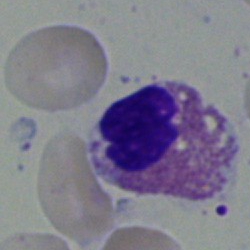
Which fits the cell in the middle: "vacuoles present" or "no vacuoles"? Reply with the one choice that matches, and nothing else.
Vacuoles present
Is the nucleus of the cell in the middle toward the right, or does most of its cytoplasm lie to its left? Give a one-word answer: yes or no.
No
